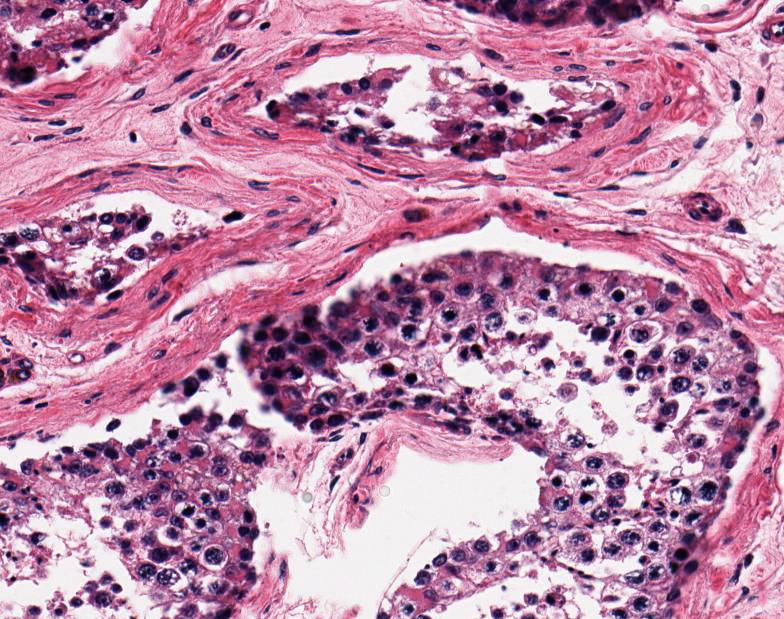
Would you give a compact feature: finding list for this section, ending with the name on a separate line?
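Arrangement: several rounded, cell-packed tubules separated by pink fibrous bands
Largest tubule: centre and lower right
Filling: many layers of rounded cells, not a single-layered lining
Lower right cells: many large and round, round nuclei with coarse, clumped chromatin
Fat cells: none in the field
Name: testis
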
